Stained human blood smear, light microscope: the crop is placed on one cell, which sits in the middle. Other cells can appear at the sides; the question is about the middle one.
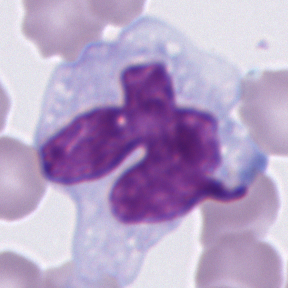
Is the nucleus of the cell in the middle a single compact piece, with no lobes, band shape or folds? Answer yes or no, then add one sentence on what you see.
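No. The nuclear lobes are joined by broad bands of nucleus rather than thin threads.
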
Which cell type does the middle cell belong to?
monocyte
